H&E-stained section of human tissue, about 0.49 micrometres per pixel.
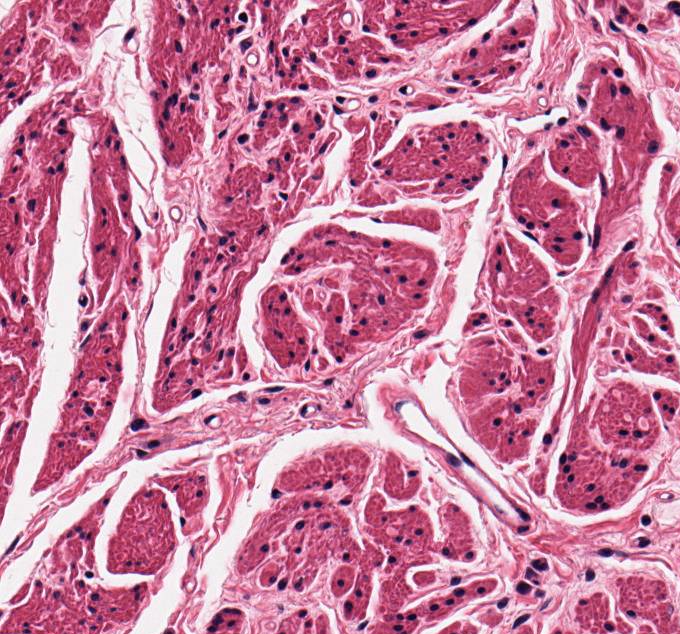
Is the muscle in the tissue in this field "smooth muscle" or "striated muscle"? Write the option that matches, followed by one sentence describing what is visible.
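Smooth muscle. The whole field is filled with bundles of smooth muscle separated by thin septa of paler connective tissue.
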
